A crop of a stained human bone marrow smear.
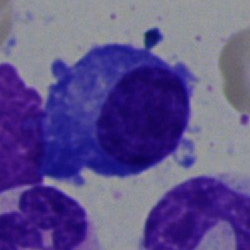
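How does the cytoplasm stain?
A deep, intense blue, though the left side shows paler, mottled patches within it.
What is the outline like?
Irregular, with small blue blebs budding from the surface; one at the top is nearly detached.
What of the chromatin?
Dark and densely stained throughout the nucleus.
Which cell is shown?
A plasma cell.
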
